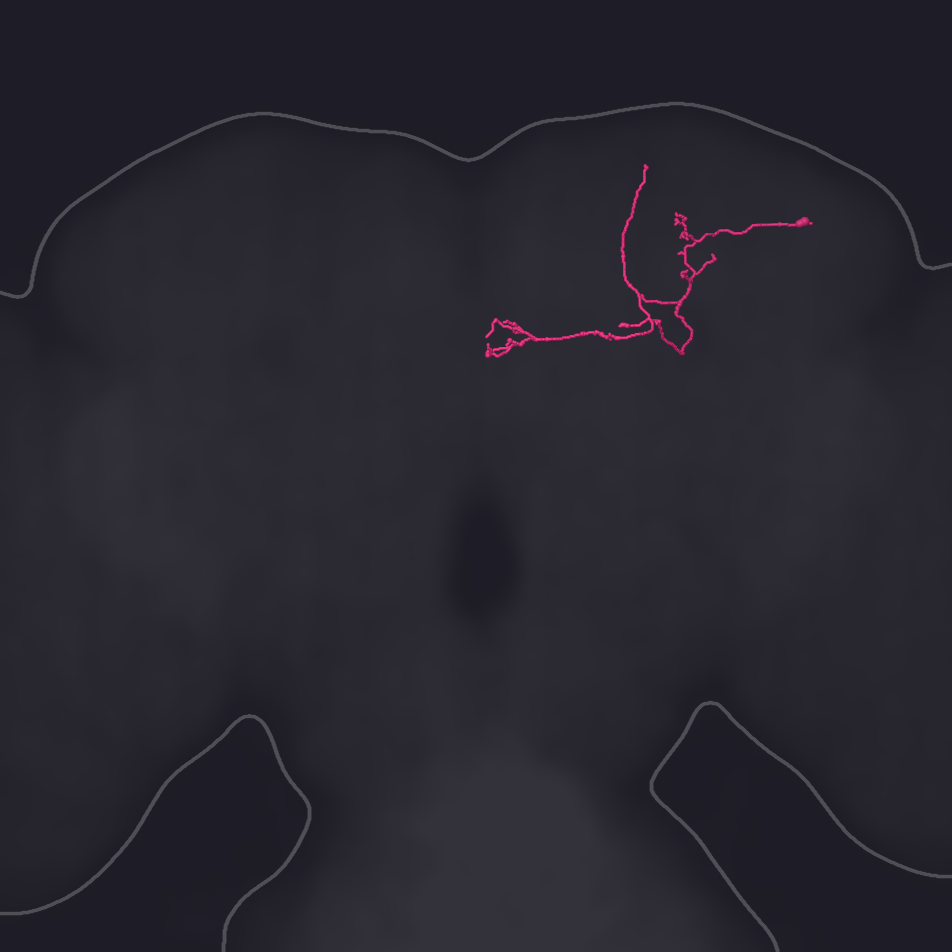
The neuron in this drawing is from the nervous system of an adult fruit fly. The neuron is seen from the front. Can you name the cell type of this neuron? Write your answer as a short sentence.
The cell type is KCa'b'-ap2.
